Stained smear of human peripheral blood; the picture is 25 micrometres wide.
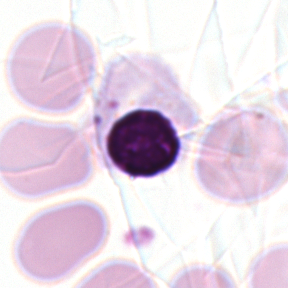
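Normoblast: no nucleolus that I can see, and the nuclear edge is smooth, with no notch or lobe. Nor does a distinct blue rim of cytoplasm surround the nucleus. A few small purple dots sit at the left edge of the pale patch, beside the nucleus.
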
